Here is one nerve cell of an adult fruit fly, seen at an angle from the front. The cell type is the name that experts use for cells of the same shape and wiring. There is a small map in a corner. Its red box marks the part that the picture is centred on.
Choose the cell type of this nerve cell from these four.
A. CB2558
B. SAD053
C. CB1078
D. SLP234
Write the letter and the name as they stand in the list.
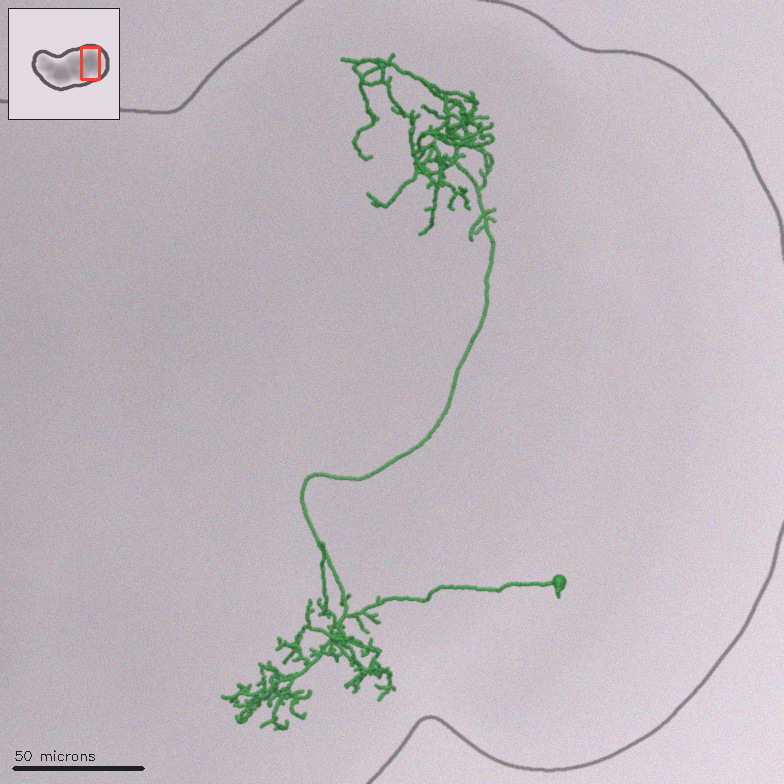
D. SLP234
